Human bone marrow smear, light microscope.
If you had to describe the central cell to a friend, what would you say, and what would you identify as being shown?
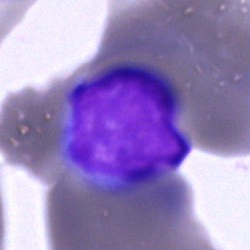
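Nearly the whole cell is filled by the nucleus, leaving very little cytoplasm, and this thin rim shows mainly along the lower edge. Dark purple chromatin with scattered paler patches gives a mottled look. The cytoplasm has no visible granules. It is a lymphocyte.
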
